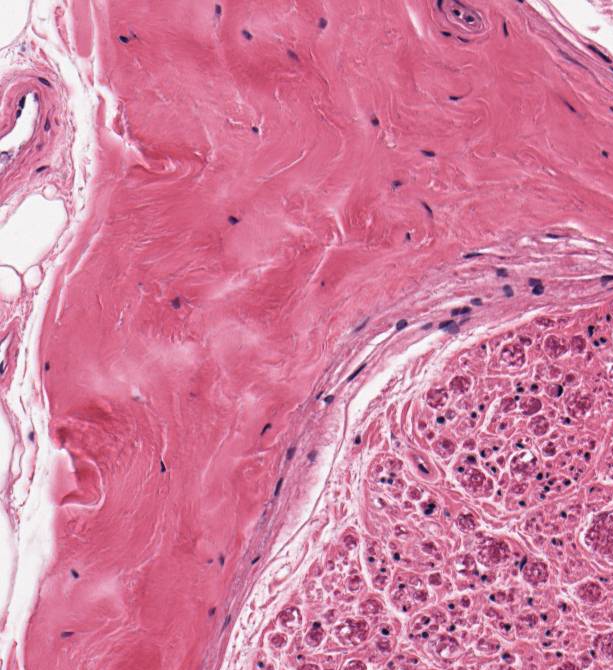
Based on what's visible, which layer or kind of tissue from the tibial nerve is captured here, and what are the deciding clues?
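That's epineurium: the dense pink collagenous tissue across the left and top.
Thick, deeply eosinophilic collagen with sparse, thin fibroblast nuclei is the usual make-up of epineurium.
Its few nuclei here are small, dark, elongated.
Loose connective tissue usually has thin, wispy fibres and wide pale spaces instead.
Lower right holds a cross-cut rounded bundle of small round profiles, rimmed by flattened spindle-shaped nuclei.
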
